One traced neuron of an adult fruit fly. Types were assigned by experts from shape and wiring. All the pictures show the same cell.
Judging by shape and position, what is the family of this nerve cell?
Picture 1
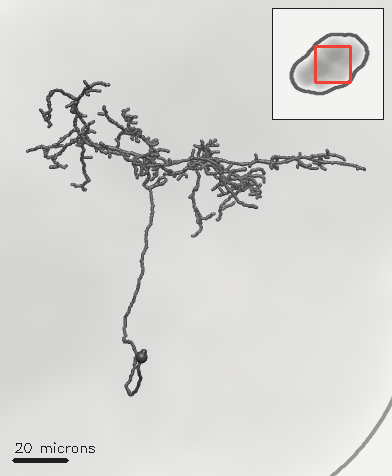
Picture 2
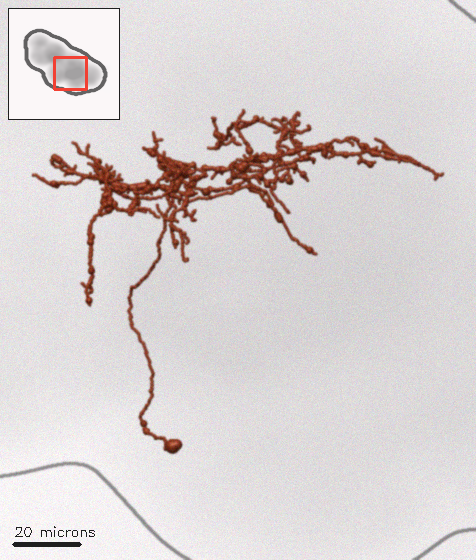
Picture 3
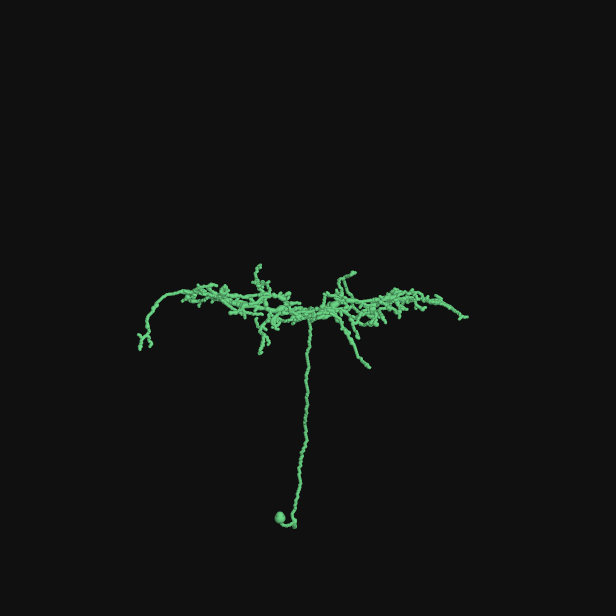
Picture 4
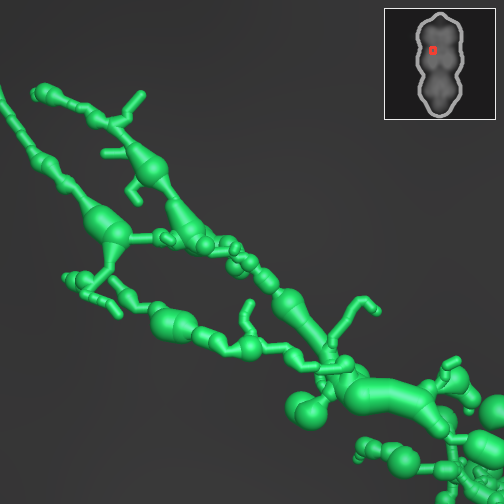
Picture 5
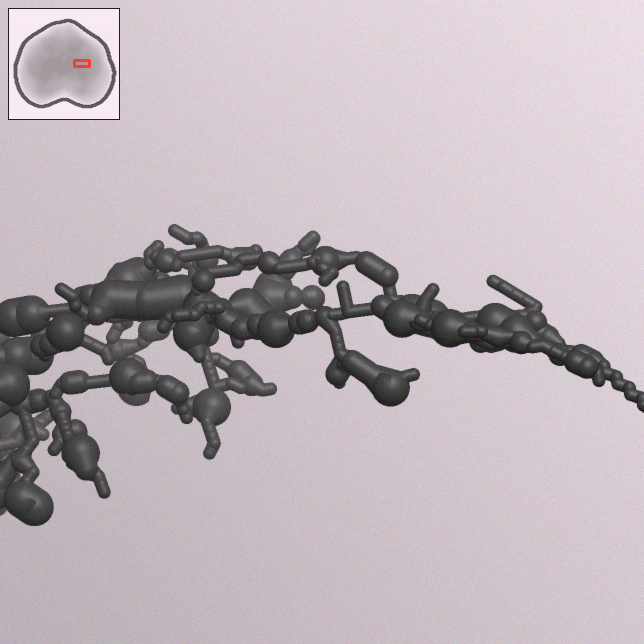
hemilineage 00A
